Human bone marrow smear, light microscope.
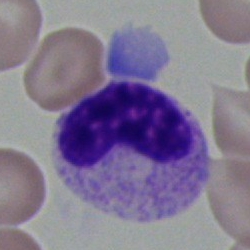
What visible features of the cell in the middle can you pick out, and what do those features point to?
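A kidney-shaped nucleus lies in the upper part of the cell, with its indentation on the lower side. Its chromatin is dark purple and coarsely clumped. Many fine purple granules fill the cytoplasm. This is a band neutrophil.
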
